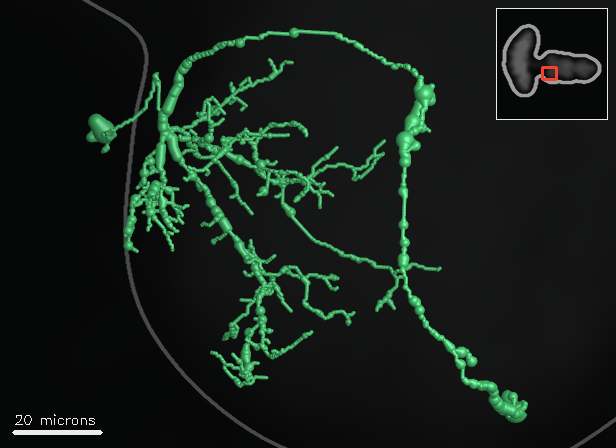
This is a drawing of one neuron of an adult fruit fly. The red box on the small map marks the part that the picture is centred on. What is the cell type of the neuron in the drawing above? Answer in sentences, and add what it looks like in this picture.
Its cell type is IN09A021. It is a nerve-cord intrinsic neuron. By the scale bar it is about 100 microns wide in this view. The picture shows dozens of branch ends.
